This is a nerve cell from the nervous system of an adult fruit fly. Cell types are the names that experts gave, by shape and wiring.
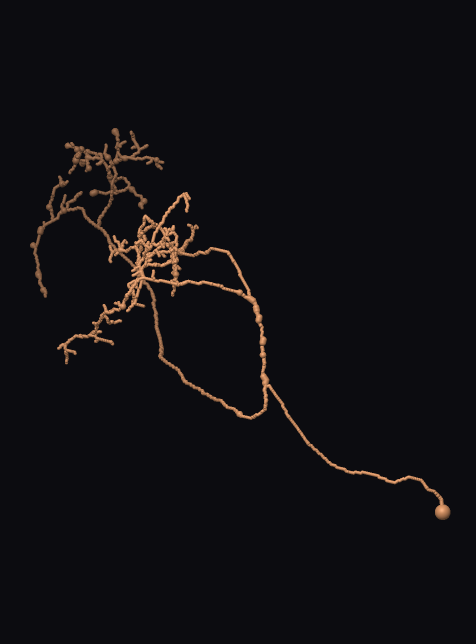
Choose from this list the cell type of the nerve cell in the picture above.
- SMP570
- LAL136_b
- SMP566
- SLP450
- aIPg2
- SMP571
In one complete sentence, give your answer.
So far as cell type goes, this nerve cell is SMP570.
